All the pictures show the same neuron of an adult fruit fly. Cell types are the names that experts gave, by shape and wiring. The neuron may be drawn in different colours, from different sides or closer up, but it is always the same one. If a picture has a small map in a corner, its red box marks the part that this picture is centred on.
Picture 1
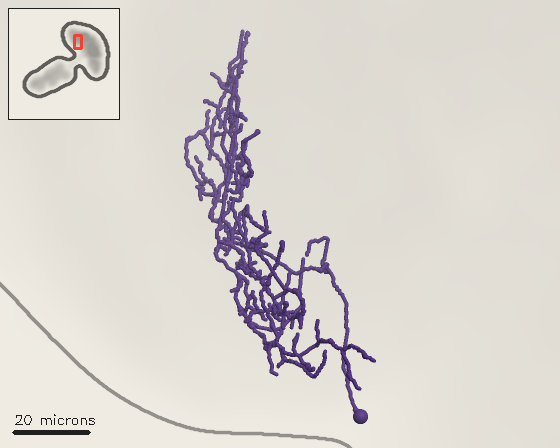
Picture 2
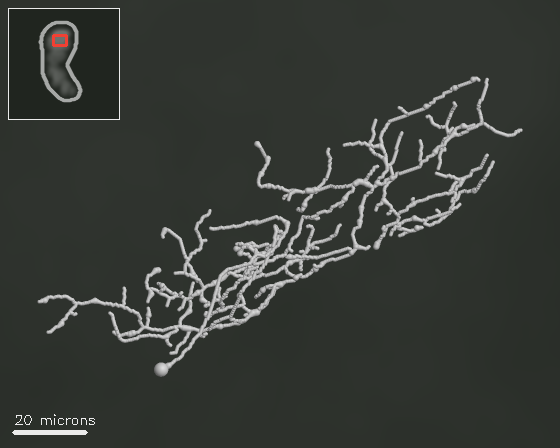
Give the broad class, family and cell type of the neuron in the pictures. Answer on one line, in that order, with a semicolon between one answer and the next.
optic-lobe intrinsic neuron; Li; Li19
